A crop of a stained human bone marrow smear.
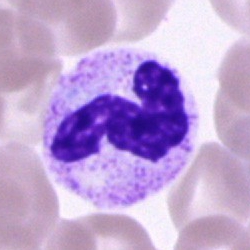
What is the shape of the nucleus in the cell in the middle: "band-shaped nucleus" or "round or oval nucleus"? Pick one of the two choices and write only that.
Band-shaped nucleus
